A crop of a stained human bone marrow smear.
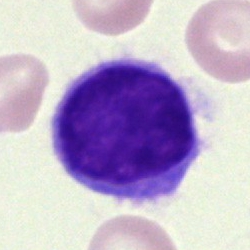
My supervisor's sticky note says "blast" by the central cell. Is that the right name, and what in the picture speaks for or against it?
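The deciding finding is at the margin: short, fine projections fringe the right and lower edges of the cell. The name blast does not fit; this is a hairy cell. Otherwise the cell is roughly round, with a scant rim of pale blue-purple cytoplasm that is widest along the lower edge. No granules are visible in that cytoplasm, which would suit either name.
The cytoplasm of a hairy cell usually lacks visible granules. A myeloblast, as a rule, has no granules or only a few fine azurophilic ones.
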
